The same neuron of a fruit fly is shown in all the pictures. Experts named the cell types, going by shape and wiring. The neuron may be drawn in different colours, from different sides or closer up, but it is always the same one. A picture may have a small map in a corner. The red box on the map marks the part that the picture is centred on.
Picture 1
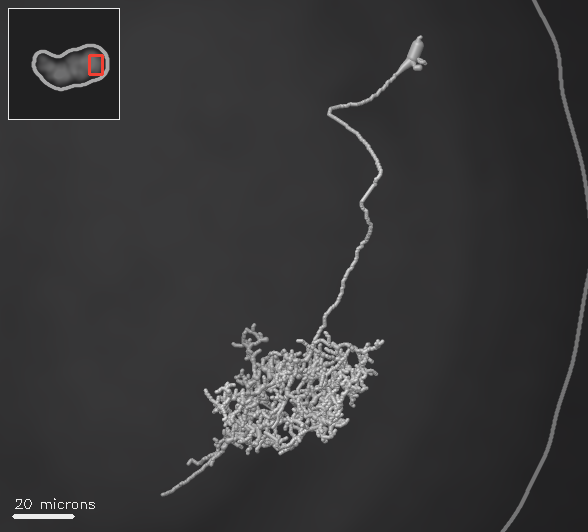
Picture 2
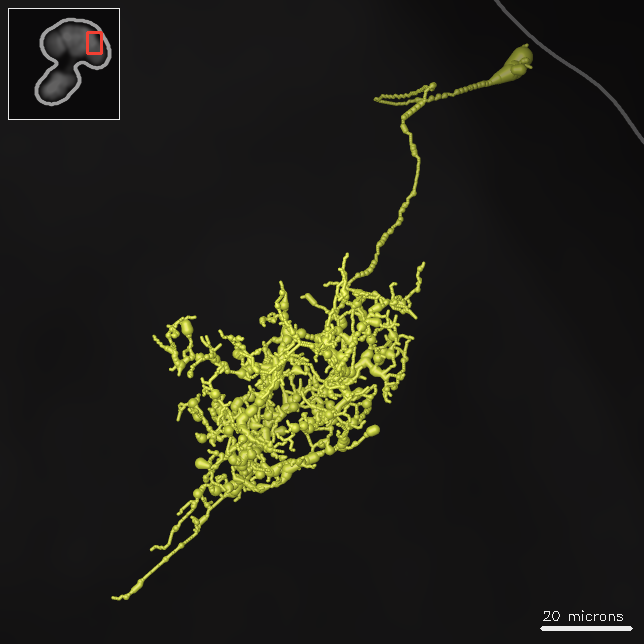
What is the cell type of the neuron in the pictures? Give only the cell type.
AVLP420_b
